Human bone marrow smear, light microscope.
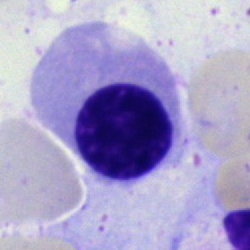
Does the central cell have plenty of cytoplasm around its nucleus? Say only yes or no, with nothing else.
Yes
